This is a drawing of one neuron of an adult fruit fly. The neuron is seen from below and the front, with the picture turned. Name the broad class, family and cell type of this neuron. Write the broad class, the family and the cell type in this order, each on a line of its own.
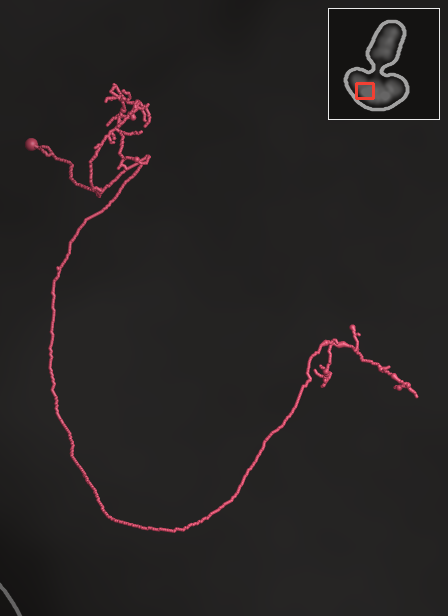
visual projection neuron
LoVP
LoVP12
